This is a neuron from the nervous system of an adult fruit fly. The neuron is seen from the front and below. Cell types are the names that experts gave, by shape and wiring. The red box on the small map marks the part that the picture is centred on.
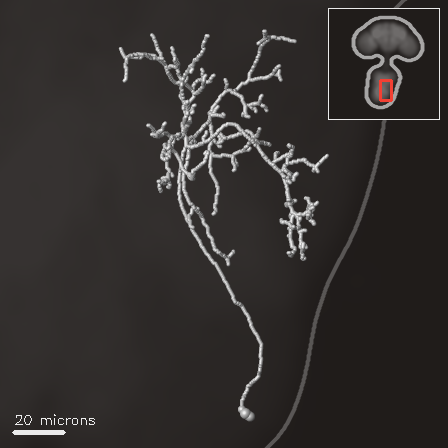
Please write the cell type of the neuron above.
IN21A040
